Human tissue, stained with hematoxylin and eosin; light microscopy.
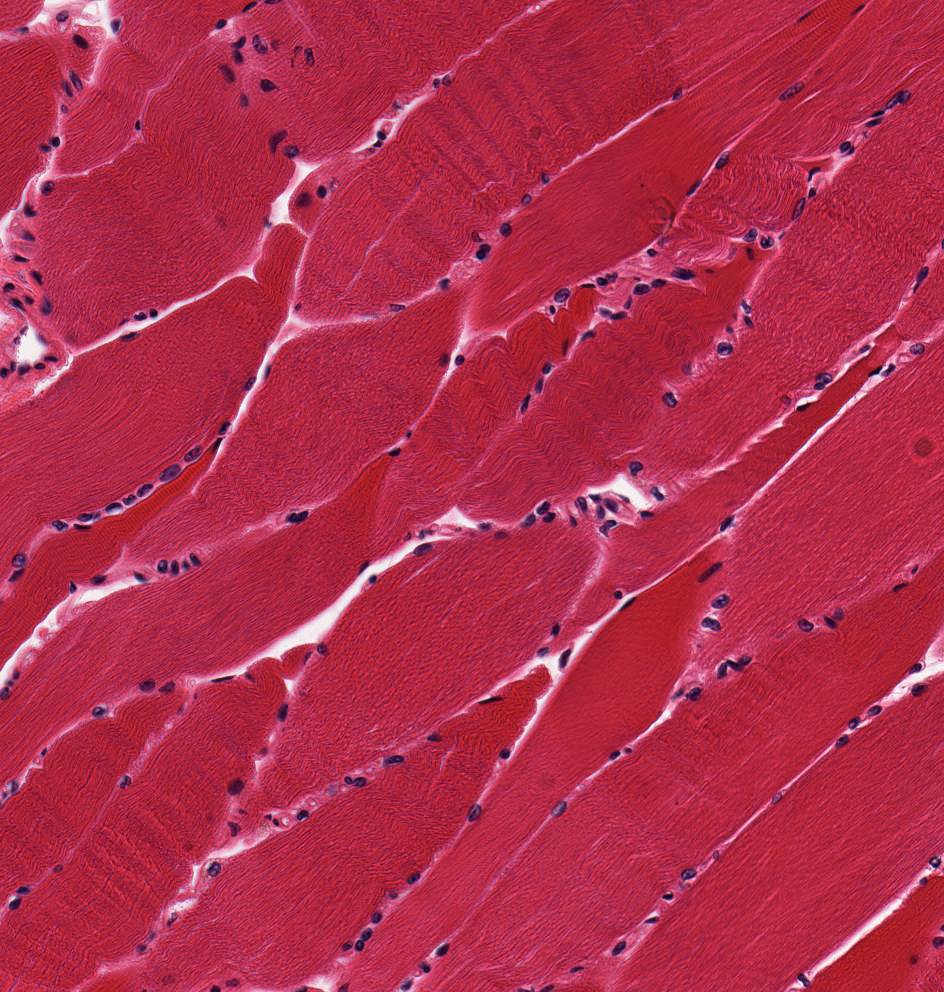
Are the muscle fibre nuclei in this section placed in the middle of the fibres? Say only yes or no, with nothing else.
No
